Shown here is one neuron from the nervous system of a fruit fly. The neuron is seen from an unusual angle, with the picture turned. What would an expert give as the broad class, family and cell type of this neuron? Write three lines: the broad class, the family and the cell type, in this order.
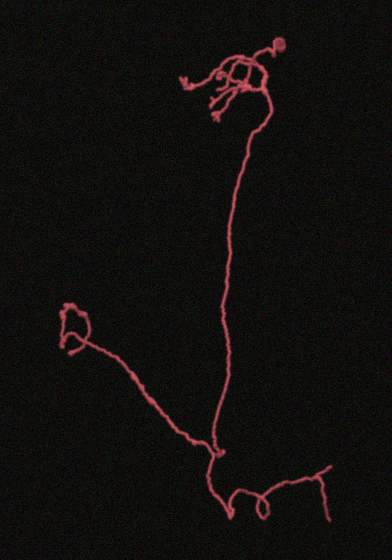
central-brain intrinsic neuron
class Kenyon Cell
KCab-s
